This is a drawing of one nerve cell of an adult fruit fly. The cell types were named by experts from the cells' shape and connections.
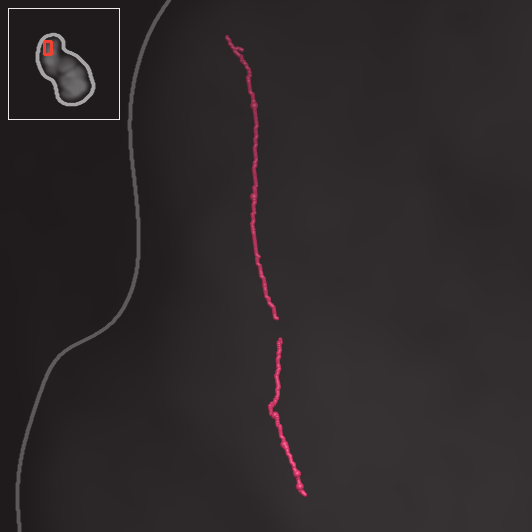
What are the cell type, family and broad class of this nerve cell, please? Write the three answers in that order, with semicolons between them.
SNpp56; class mechanosensory proprioceptive; sensory neuron entering the nerve cord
